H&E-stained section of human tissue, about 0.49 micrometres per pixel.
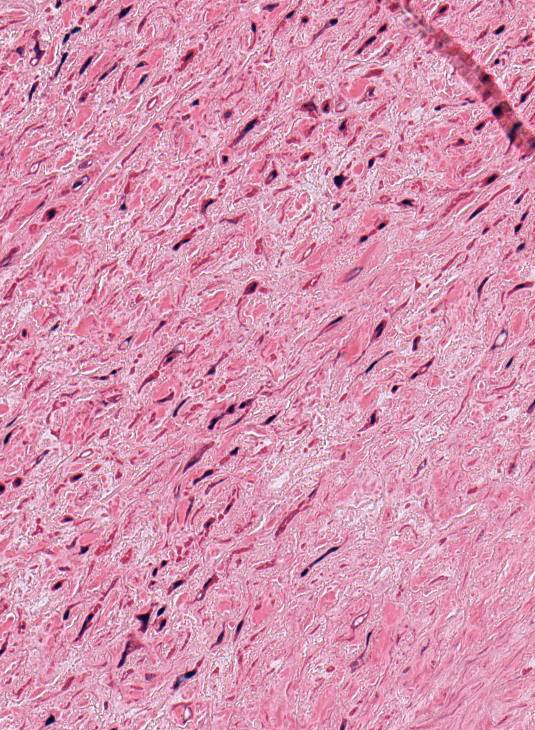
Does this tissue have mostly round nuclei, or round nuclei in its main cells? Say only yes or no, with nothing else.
No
